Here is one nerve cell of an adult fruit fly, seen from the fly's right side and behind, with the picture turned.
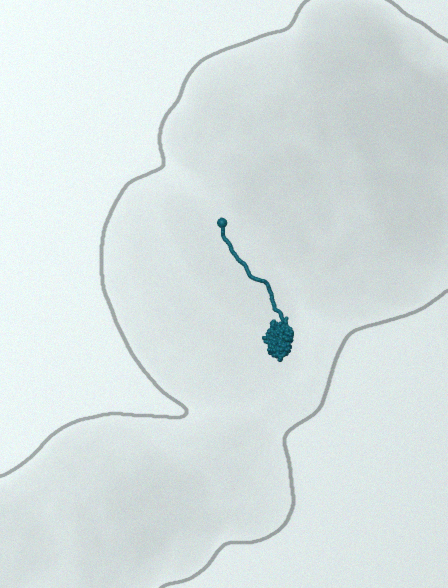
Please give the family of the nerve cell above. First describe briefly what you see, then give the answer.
The cell body is in the middle of the picture. As drawn here it is taller than it is wide. Its broad class is optic-lobe intrinsic neuron. The family is Pm.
